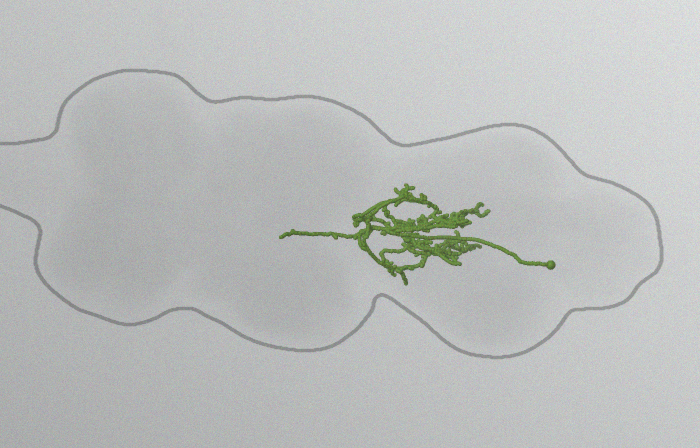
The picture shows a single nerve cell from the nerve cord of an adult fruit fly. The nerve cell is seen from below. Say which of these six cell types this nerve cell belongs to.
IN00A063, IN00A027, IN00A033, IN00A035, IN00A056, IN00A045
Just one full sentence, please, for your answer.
It is IN00A045 that this nerve cell is, by cell type.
